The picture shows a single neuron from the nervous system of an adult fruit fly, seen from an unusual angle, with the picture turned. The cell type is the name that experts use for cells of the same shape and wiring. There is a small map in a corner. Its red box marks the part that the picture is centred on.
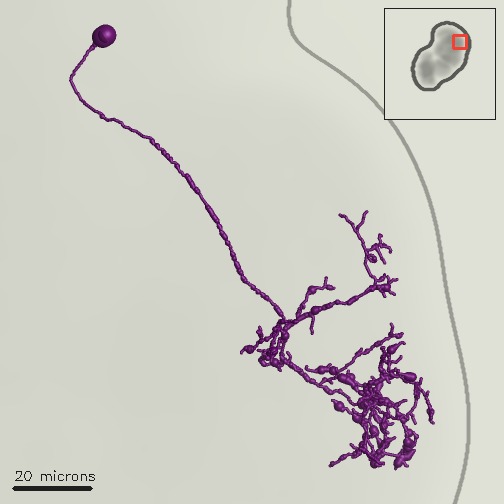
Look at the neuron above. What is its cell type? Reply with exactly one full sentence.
Classified by cell type, this neuron is CB1931.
